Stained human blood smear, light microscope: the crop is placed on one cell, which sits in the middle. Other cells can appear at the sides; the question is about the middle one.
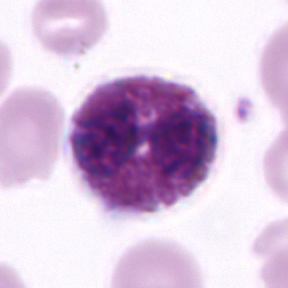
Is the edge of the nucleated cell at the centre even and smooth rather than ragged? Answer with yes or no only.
Yes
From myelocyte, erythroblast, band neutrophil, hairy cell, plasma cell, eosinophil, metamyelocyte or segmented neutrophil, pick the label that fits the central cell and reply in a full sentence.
In the crop, the cell of interest at the centre is an eosinophil.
